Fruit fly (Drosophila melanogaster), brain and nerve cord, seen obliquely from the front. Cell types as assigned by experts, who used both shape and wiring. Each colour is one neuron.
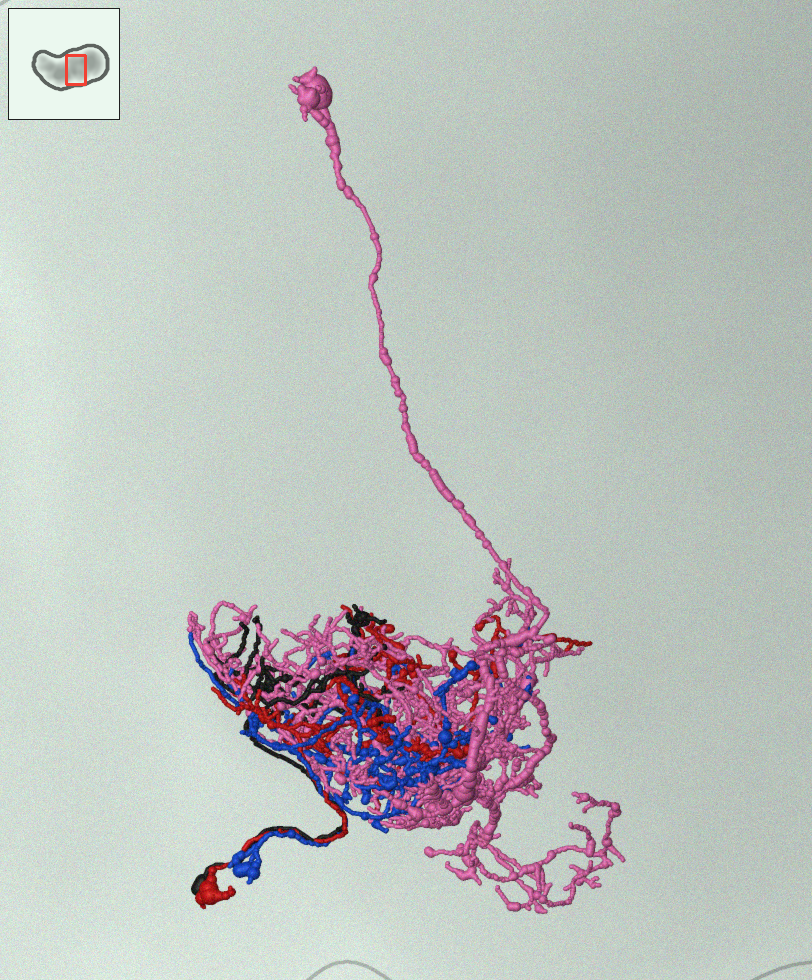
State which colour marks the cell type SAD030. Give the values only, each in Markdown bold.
**black**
